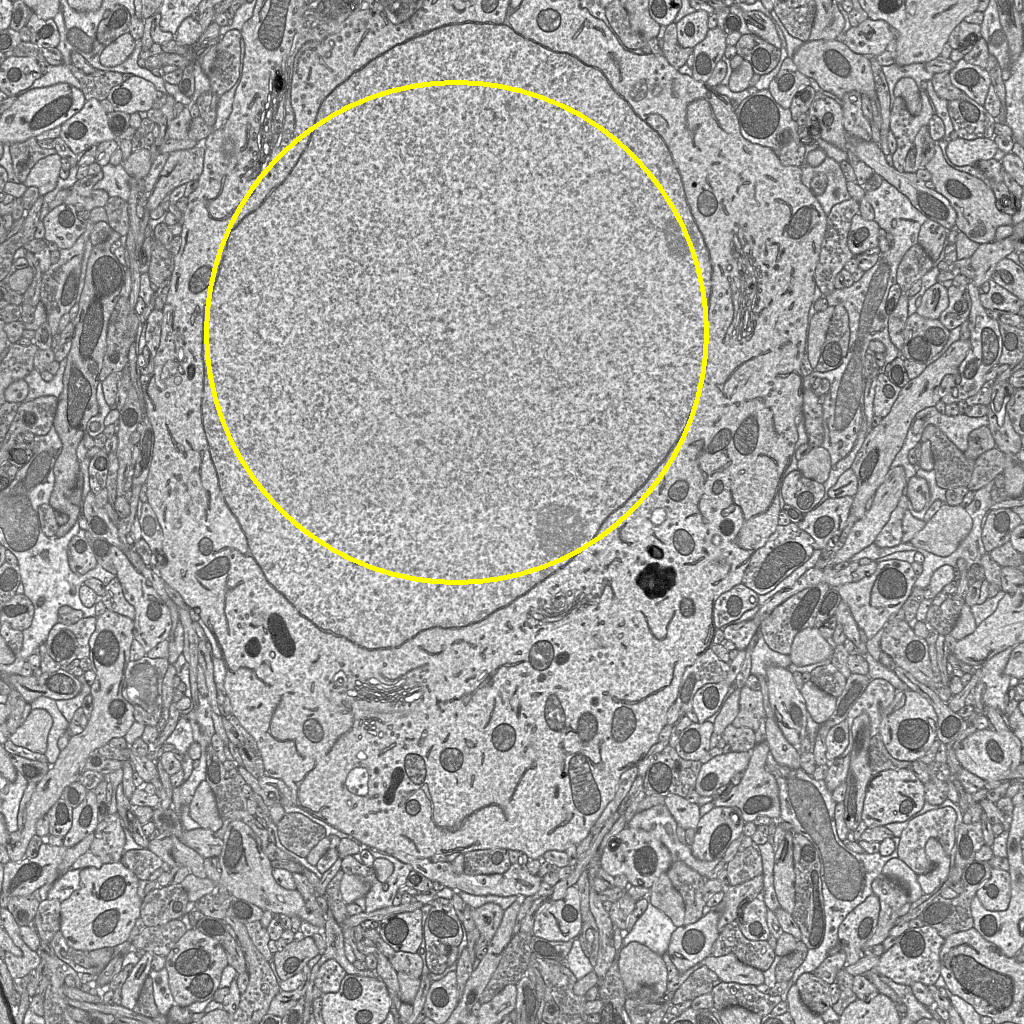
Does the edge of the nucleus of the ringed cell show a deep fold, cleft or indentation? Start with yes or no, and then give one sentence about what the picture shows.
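No. The nuclear envelope runs smoothly without deep infoldings.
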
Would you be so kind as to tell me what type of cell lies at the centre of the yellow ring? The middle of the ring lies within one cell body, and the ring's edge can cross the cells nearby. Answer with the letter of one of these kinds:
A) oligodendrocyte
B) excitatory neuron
B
